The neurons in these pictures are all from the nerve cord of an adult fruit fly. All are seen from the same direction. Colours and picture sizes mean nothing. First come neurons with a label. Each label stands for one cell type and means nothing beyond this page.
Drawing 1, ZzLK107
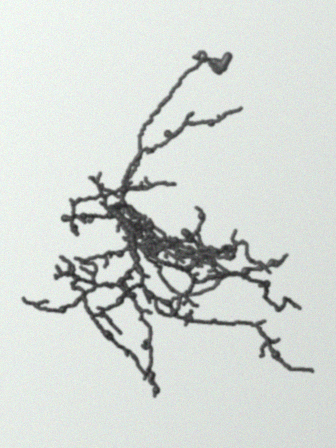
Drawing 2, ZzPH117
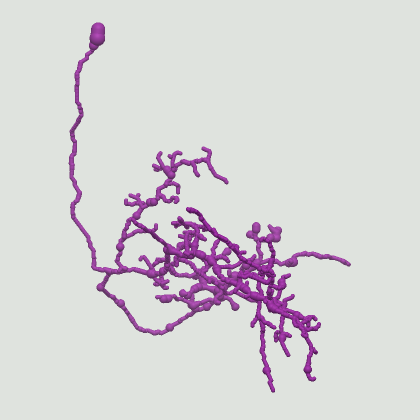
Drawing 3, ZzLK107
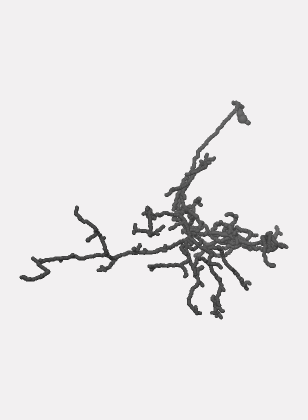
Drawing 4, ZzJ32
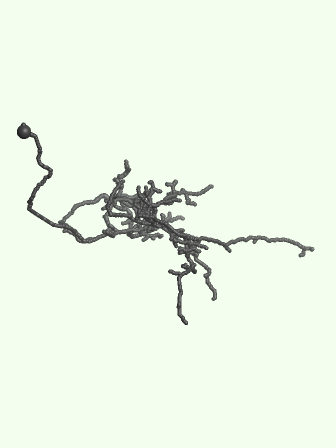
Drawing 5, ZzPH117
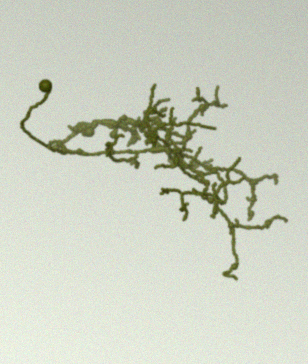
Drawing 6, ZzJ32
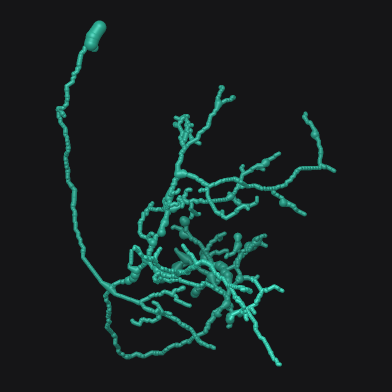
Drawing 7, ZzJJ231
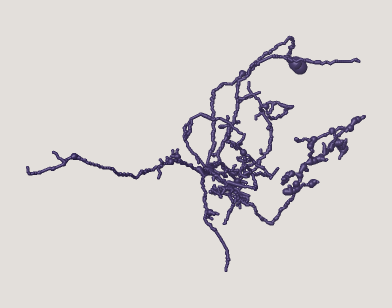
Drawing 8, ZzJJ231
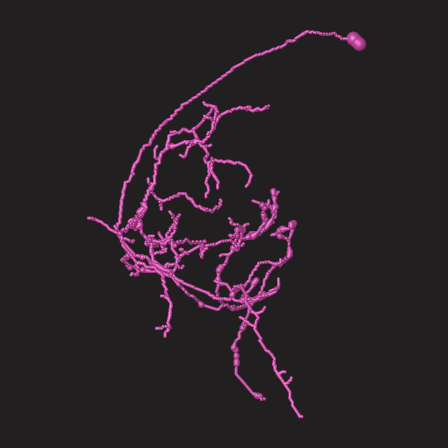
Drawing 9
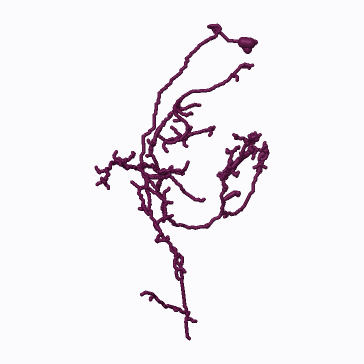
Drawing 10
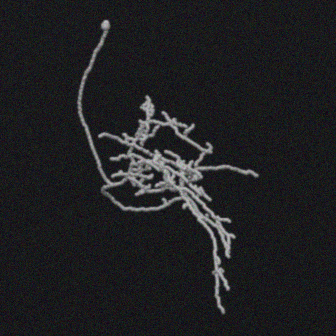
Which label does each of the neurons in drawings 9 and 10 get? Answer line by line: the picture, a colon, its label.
9: ZzJJ231
10: ZzPH117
